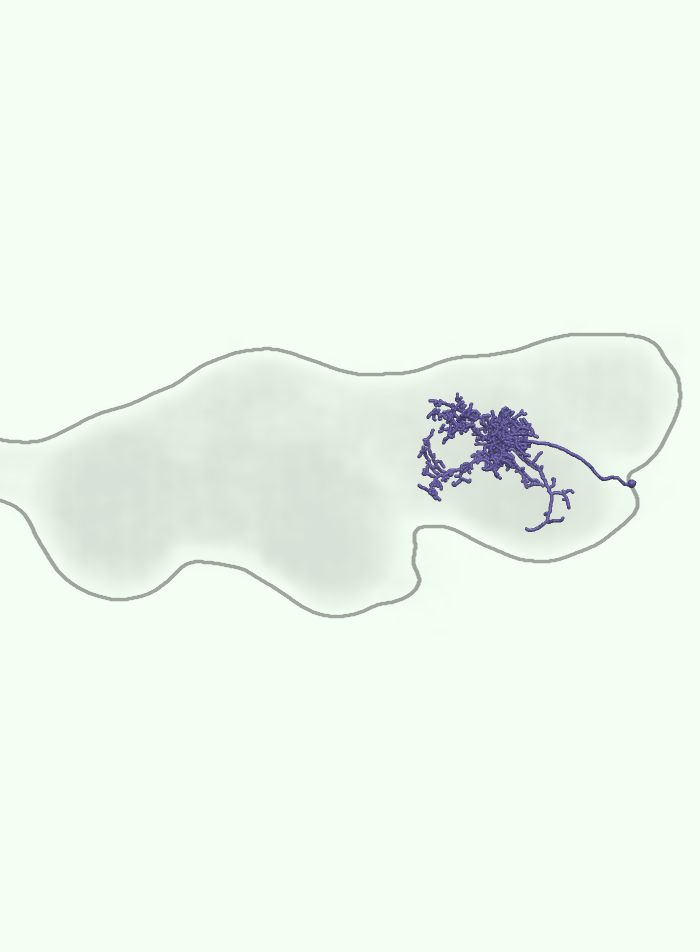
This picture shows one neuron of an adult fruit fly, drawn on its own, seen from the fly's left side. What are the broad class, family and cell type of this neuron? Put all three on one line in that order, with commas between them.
nerve-cord intrinsic neuron, hemilineage 03A, IN03A037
